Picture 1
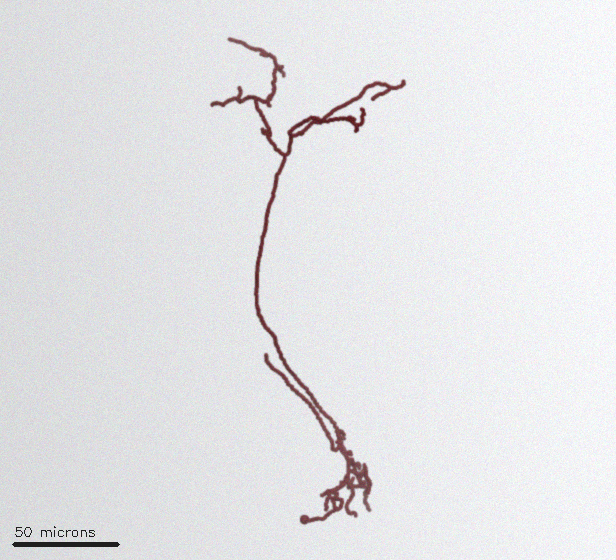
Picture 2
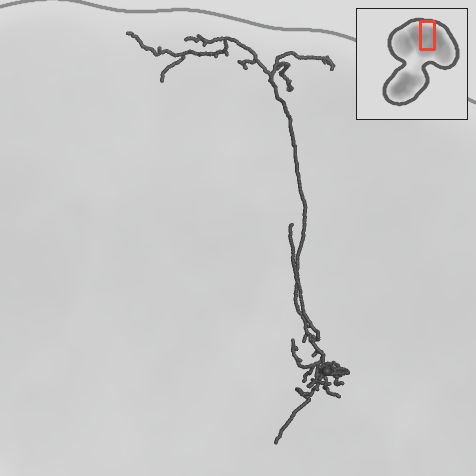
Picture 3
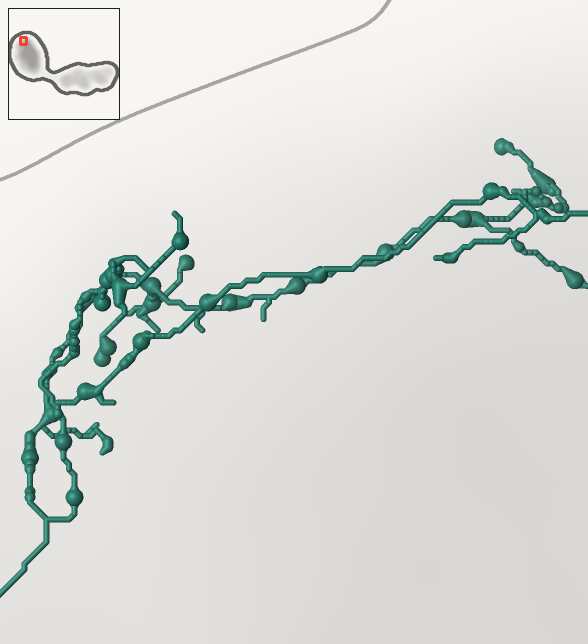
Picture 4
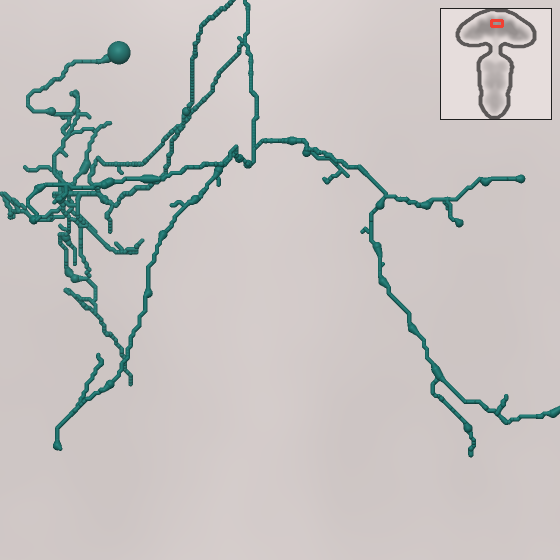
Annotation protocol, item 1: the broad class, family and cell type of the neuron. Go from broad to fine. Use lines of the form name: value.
broad class: central-brain intrinsic neuron
family: hemilineage FLAa3
cell type: CB1008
